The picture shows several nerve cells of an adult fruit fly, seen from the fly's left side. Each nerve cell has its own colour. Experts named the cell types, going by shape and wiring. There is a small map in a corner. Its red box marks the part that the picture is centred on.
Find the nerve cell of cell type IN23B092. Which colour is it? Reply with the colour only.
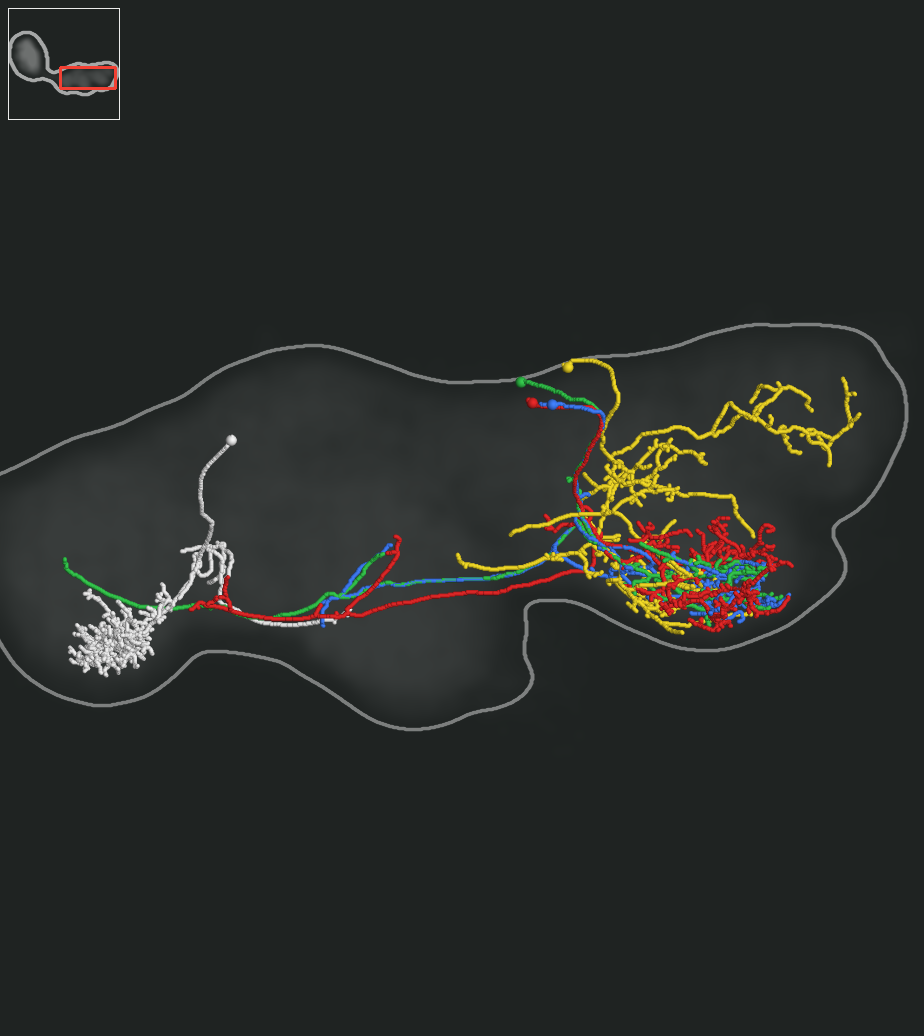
blue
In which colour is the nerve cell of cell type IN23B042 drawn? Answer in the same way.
yellow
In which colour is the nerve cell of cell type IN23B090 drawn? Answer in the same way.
green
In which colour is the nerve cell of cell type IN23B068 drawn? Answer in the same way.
red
